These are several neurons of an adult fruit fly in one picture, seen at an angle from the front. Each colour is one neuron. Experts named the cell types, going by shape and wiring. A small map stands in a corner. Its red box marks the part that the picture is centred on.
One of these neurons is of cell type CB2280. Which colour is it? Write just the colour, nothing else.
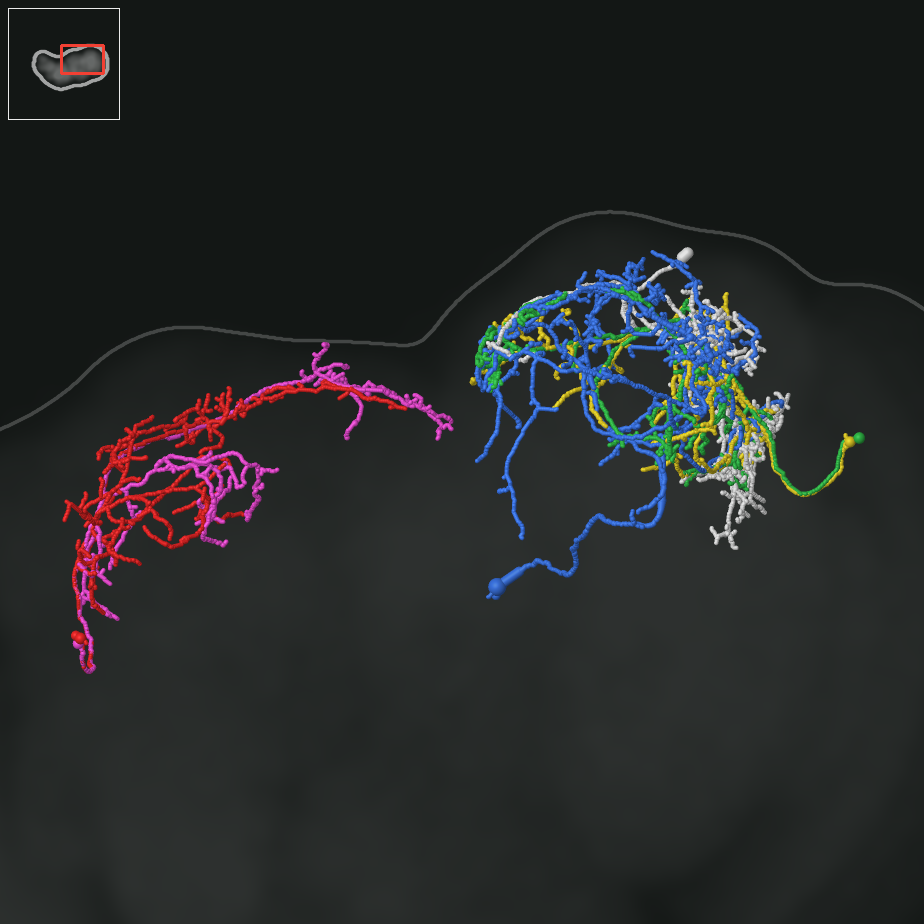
magenta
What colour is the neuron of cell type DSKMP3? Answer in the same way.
blue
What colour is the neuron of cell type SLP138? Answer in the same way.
red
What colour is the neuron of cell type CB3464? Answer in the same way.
white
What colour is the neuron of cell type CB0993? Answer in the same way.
green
